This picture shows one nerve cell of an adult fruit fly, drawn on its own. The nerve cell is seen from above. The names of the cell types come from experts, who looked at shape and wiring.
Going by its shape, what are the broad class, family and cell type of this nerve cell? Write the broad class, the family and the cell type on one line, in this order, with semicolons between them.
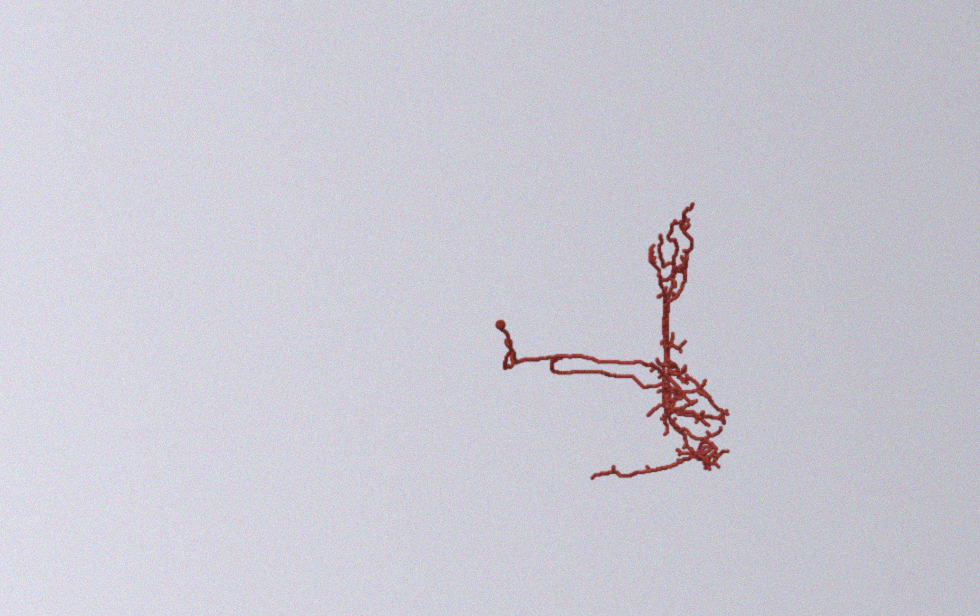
central-brain intrinsic neuron; hemilineage DM1_antero_ventral; WED095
